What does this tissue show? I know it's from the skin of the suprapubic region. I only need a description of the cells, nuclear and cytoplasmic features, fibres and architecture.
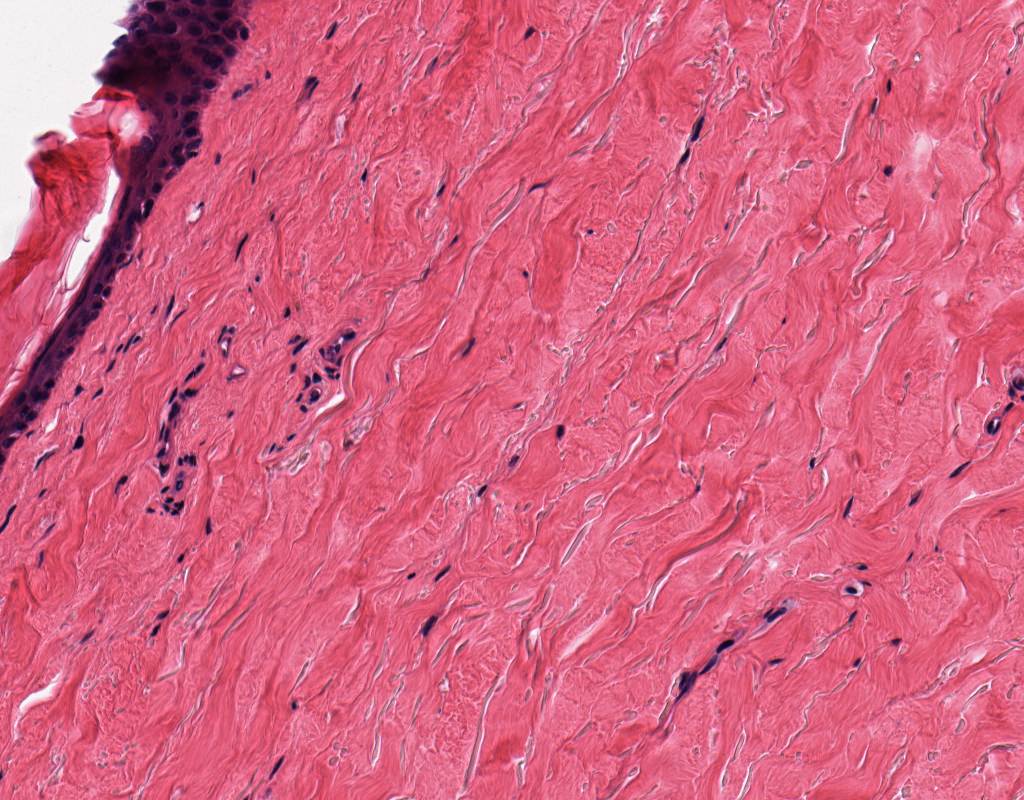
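Dense pink stroma occupies most of the field, with a thin band of epithelium confined to the upper-left corner. This epithelium is stratified, several layers of dark-staining cells thick. The stroma consists of closely packed, deeply eosinophilic collagen bundles. Fibroblast nuclei scattered within it are sparse, dark and elongated.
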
